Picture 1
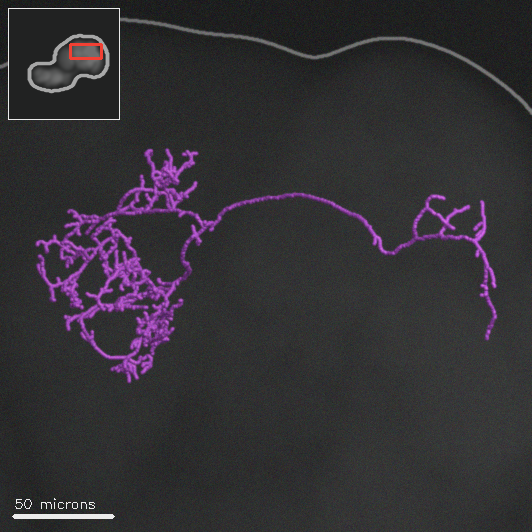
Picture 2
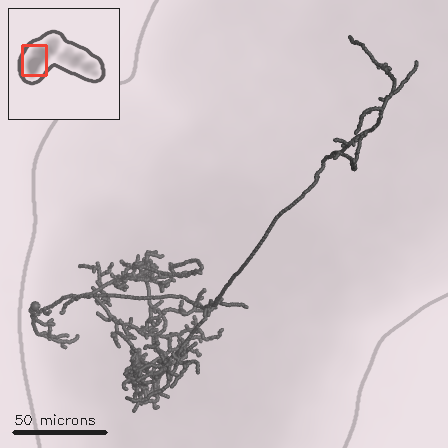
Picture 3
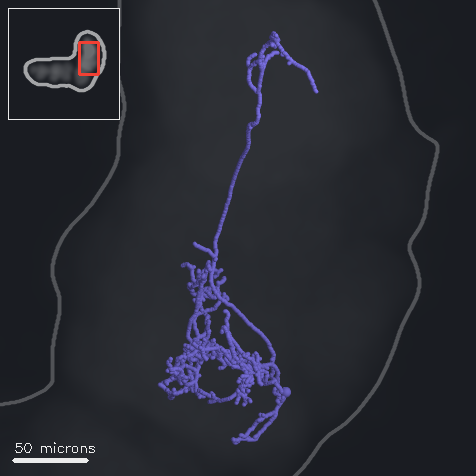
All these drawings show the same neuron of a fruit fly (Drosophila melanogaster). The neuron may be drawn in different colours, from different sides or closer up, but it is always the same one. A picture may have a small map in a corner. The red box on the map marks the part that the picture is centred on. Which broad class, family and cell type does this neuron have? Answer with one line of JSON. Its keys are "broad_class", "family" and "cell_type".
{"broad_class": "central-brain intrinsic neuron", "family": "hemilineage VLPa1_medial", "cell_type": "AVLP729m"}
